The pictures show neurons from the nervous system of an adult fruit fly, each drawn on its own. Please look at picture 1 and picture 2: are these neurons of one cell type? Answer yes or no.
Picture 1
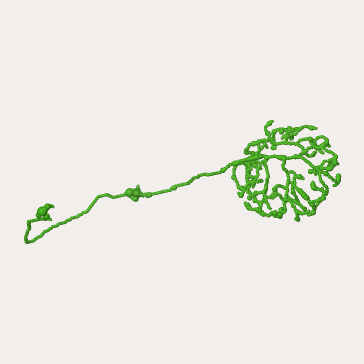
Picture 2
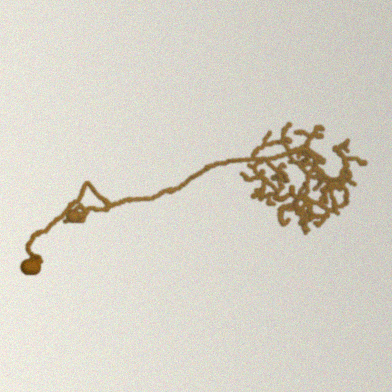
no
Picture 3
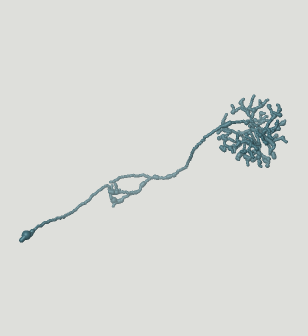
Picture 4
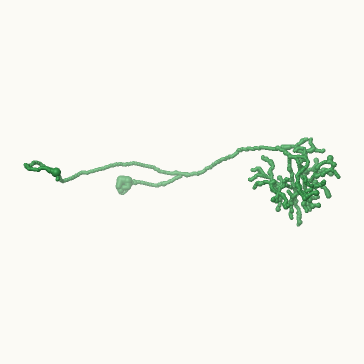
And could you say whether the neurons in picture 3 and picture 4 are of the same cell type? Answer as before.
yes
